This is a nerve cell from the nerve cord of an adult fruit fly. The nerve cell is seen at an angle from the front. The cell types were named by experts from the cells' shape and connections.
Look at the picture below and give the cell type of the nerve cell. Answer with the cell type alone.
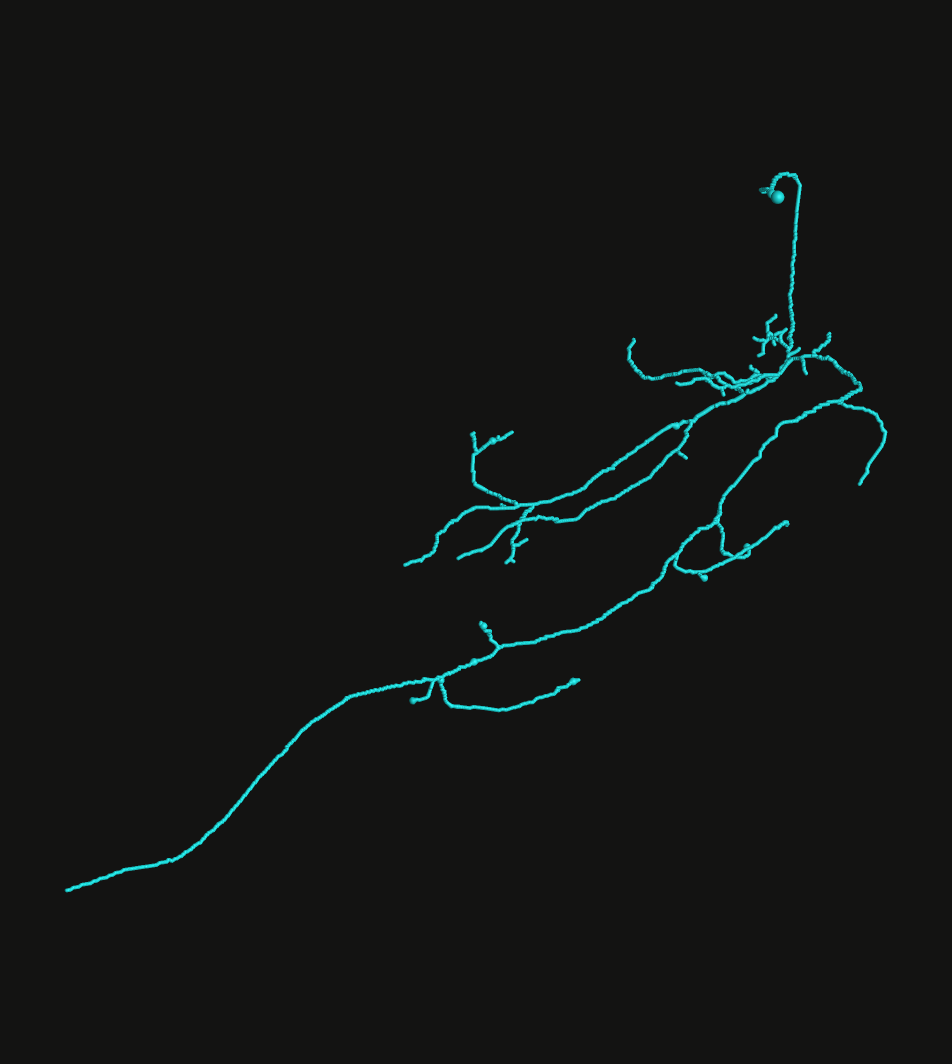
AN19B106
